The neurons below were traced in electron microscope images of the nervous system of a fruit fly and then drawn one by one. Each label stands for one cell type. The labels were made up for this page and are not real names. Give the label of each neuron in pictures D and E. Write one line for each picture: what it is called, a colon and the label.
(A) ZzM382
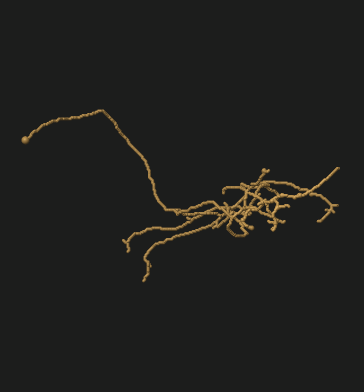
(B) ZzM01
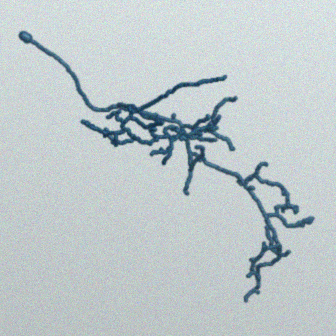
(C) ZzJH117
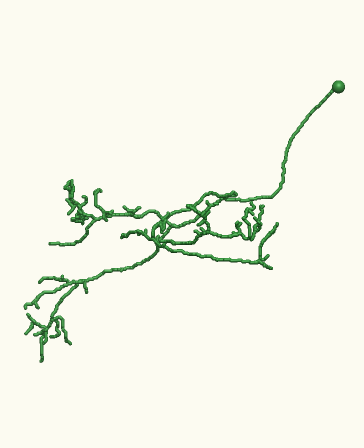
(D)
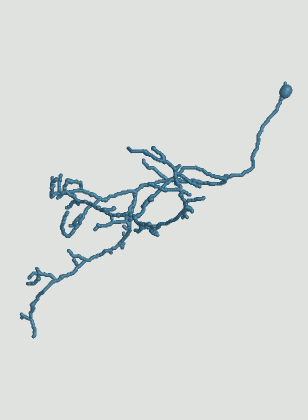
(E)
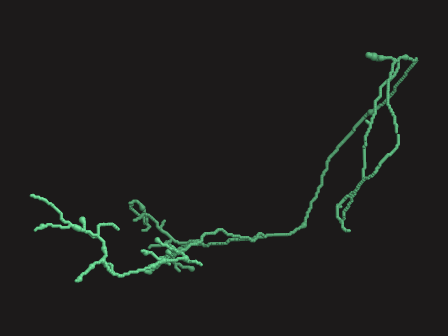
D: ZzM01
E: ZzM382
